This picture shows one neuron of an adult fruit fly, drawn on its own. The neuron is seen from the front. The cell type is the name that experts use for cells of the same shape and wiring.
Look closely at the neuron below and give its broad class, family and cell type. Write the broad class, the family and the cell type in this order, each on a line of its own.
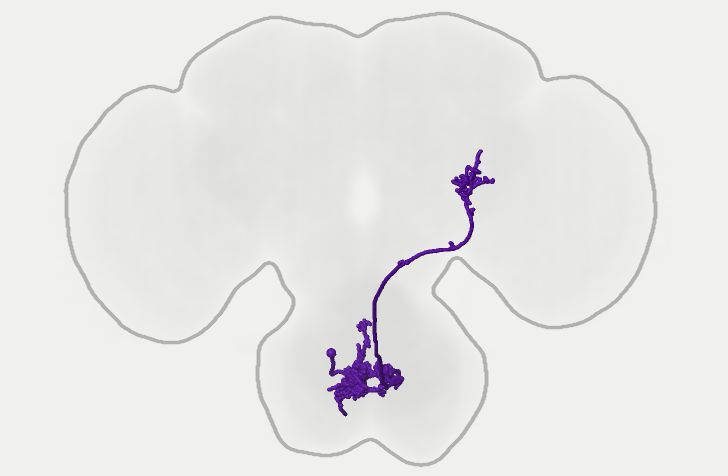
ascending neuron
hemilineage 08B
AN08B034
